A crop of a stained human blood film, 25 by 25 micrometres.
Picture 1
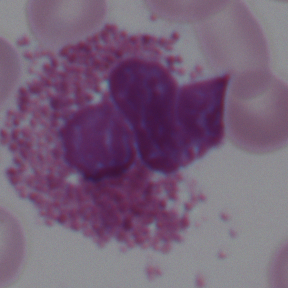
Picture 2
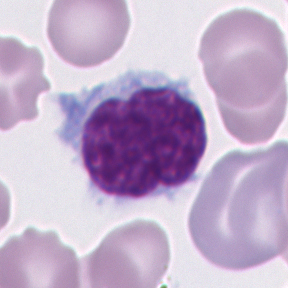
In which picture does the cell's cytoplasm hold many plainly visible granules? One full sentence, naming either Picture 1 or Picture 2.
Within the cytoplasm of the cell in picture 1, many granules are visible.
